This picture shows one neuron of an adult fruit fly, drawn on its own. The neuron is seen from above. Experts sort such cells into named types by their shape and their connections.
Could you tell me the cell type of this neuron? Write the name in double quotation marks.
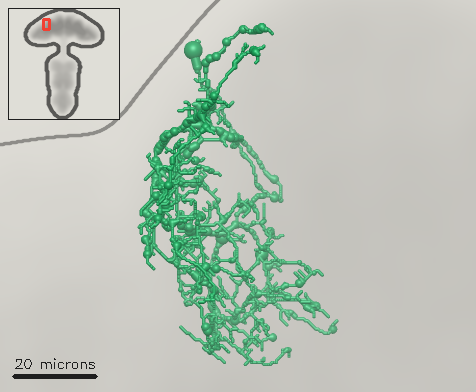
"AVLP409"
